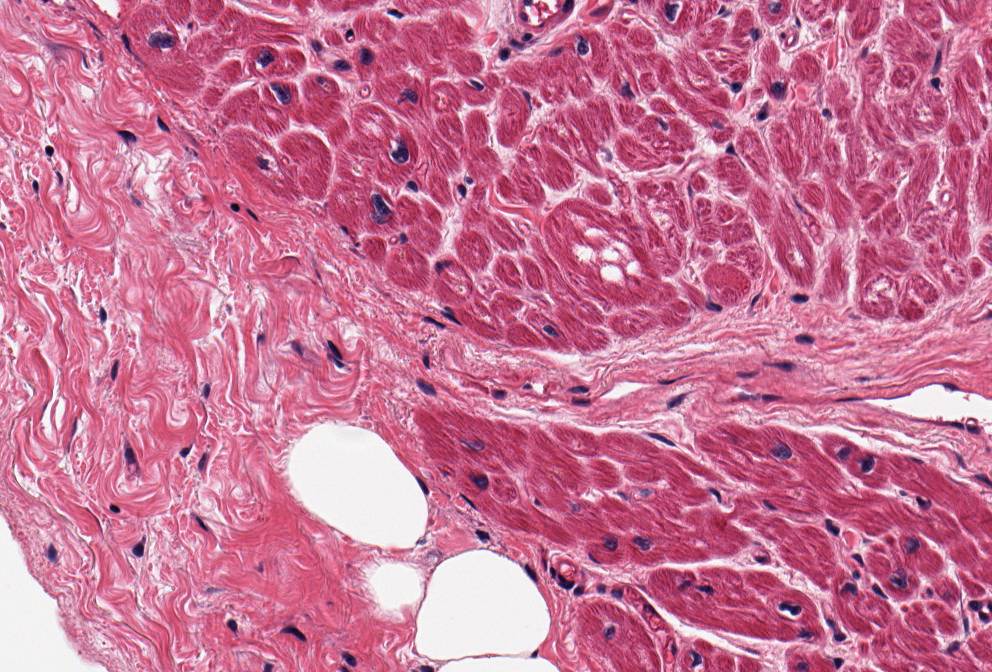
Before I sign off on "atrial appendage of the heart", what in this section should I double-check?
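The section is atrial appendage of the heart.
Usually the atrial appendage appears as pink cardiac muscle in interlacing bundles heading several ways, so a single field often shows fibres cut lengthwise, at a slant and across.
That matches: the upper bundle shows mostly rounded cross-cut profiles, the lower right bundle lengthwise fibres running diagonally. Abundant deep pink cytoplasm also fits. Beyond that, nuclei sit centrally within the fibres rather than at their edges, and dense wavy collagen fills the left side.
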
